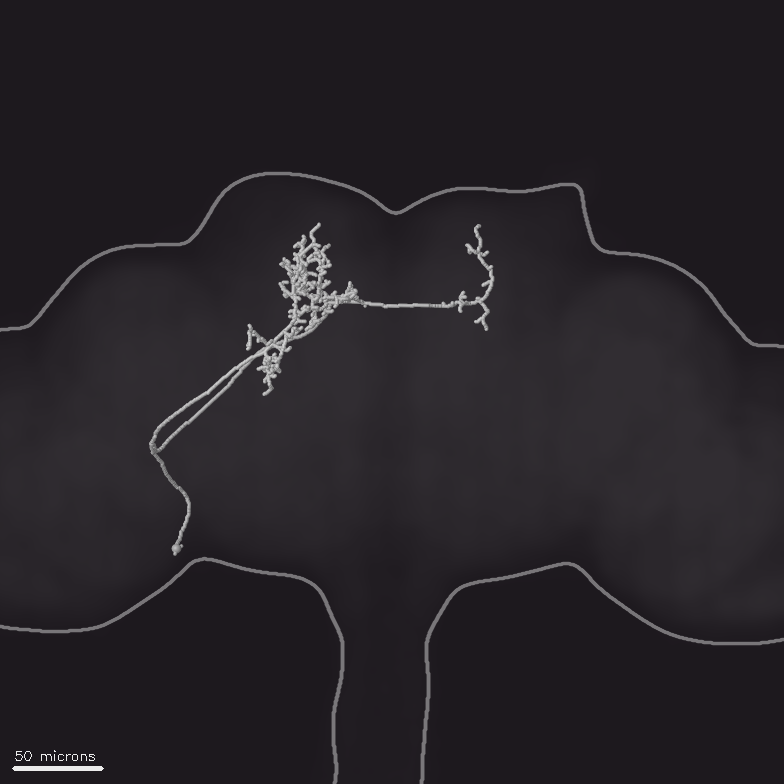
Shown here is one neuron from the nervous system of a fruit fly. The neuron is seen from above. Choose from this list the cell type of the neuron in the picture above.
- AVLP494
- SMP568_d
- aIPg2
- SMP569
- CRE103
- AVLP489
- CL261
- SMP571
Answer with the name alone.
CRE103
